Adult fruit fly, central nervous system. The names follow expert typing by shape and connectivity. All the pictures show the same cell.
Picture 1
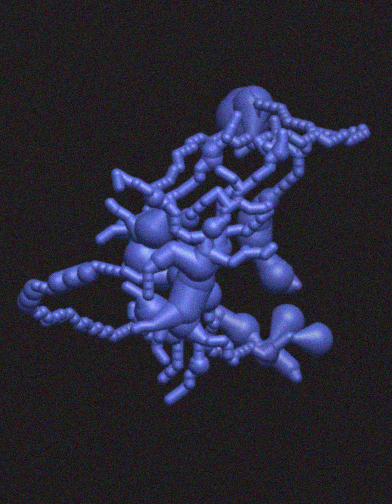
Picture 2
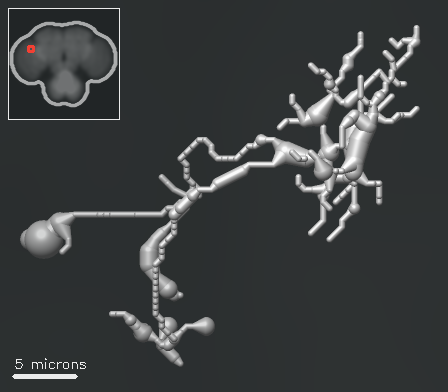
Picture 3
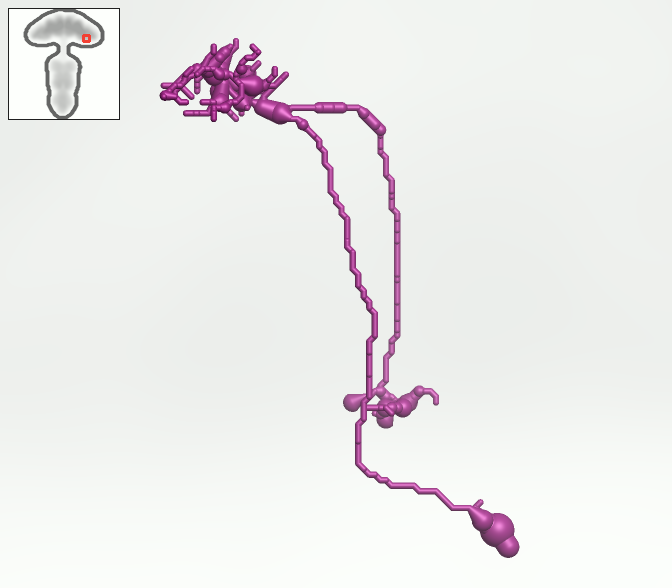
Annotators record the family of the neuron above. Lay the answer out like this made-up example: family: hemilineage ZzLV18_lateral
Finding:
family: T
